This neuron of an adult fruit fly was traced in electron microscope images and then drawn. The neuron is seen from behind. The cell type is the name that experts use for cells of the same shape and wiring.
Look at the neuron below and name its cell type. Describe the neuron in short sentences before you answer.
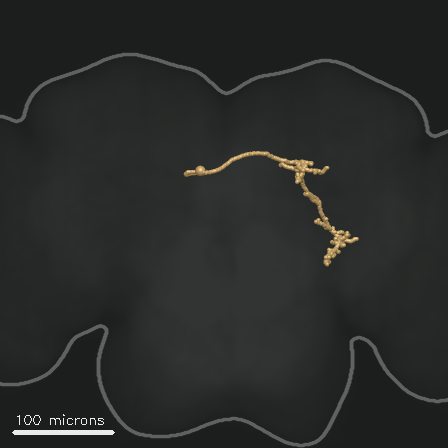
The cell body can be seen in the middle of the picture. By the scale bar it is about 170 microns wide in this view. It is a central-brain intrinsic neuron. Its cell type is CB2902.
